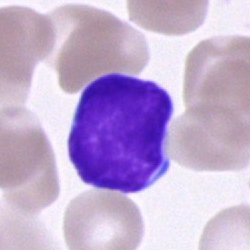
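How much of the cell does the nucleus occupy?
Nearly all of it.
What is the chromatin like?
Dense and deep purple, with a few paler mottled patches.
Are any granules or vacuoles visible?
Neither granules nor vacuoles are seen.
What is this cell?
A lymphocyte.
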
